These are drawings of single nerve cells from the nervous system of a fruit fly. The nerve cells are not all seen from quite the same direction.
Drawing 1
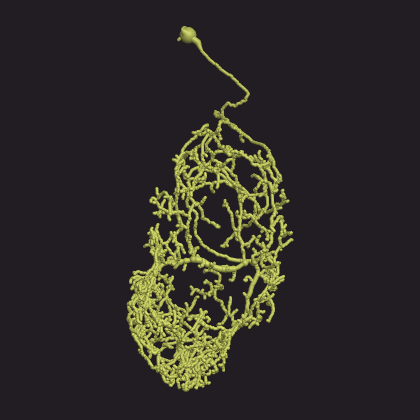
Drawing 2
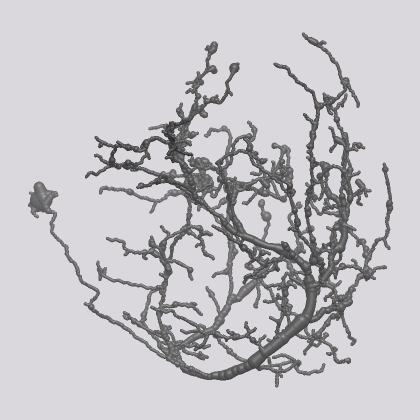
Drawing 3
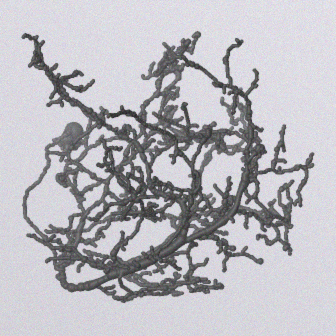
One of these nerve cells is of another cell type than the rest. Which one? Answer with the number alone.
1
